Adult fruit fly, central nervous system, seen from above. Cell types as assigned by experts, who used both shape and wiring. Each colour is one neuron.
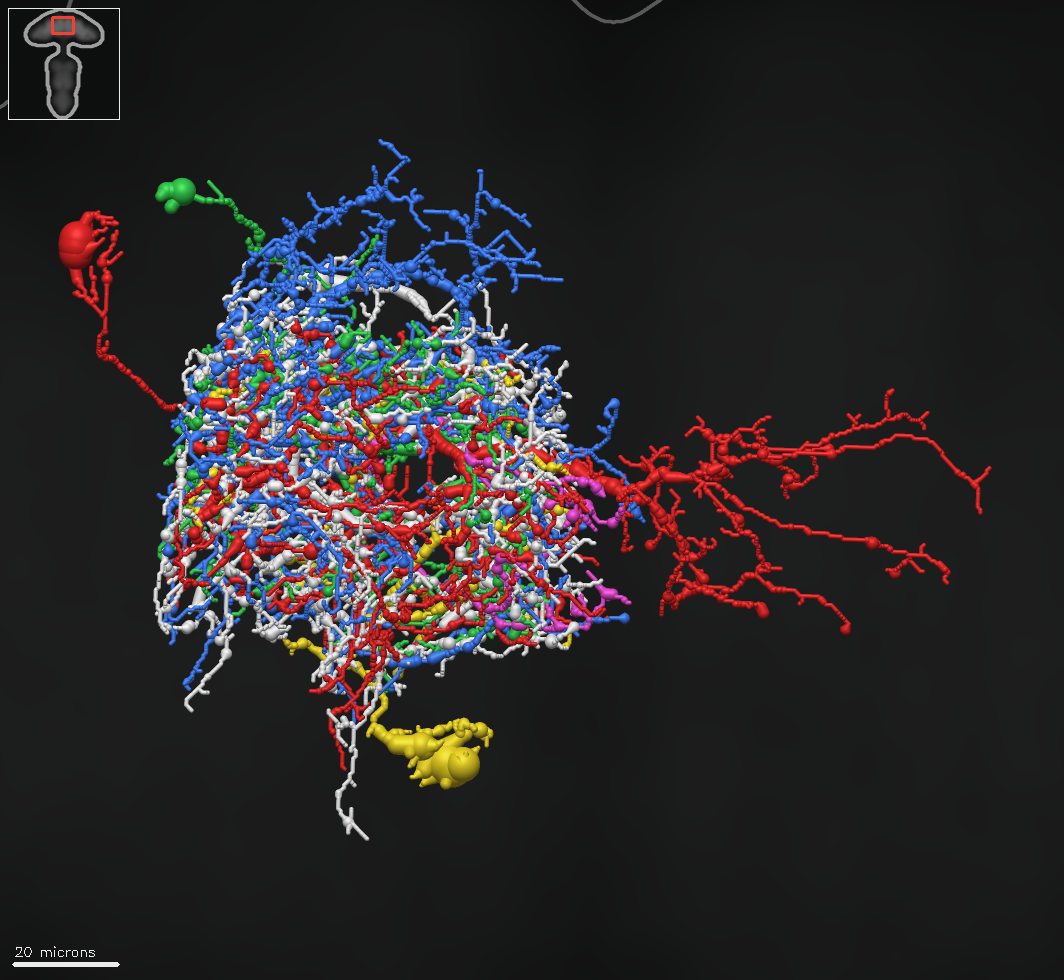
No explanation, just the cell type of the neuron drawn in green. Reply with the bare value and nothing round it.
GNG462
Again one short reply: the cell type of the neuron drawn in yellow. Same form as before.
MN7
